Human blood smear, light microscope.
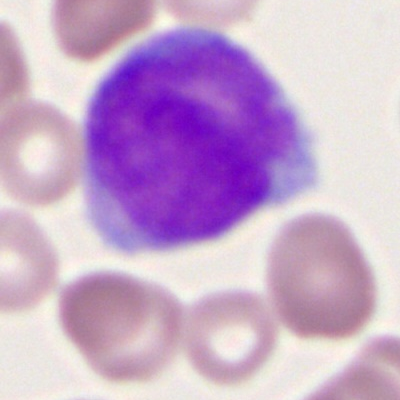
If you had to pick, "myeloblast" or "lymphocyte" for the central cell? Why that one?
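I'd call it a myeloblast. What settles it for me is the chromatin: it is finely textured rather than coarsely clumped.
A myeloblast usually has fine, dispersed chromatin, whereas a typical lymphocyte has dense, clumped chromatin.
Besides that, a paler fold or cleft crosses the upper part of the nucleus, and the pale blue cytoplasm shows most at the lower left edge.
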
